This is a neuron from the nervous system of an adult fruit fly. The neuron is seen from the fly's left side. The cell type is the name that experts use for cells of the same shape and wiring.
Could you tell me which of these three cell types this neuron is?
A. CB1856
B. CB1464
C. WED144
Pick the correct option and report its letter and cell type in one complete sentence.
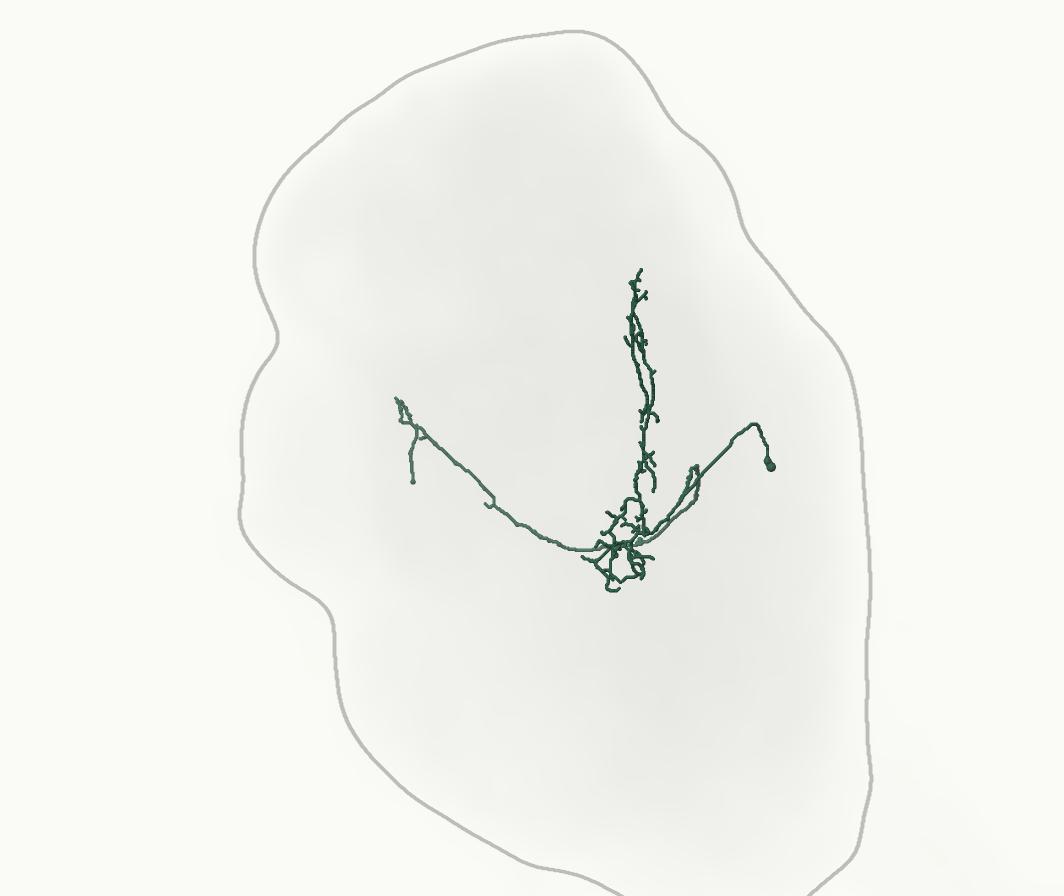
The neuron is of the WED144 cell type, which is option C.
